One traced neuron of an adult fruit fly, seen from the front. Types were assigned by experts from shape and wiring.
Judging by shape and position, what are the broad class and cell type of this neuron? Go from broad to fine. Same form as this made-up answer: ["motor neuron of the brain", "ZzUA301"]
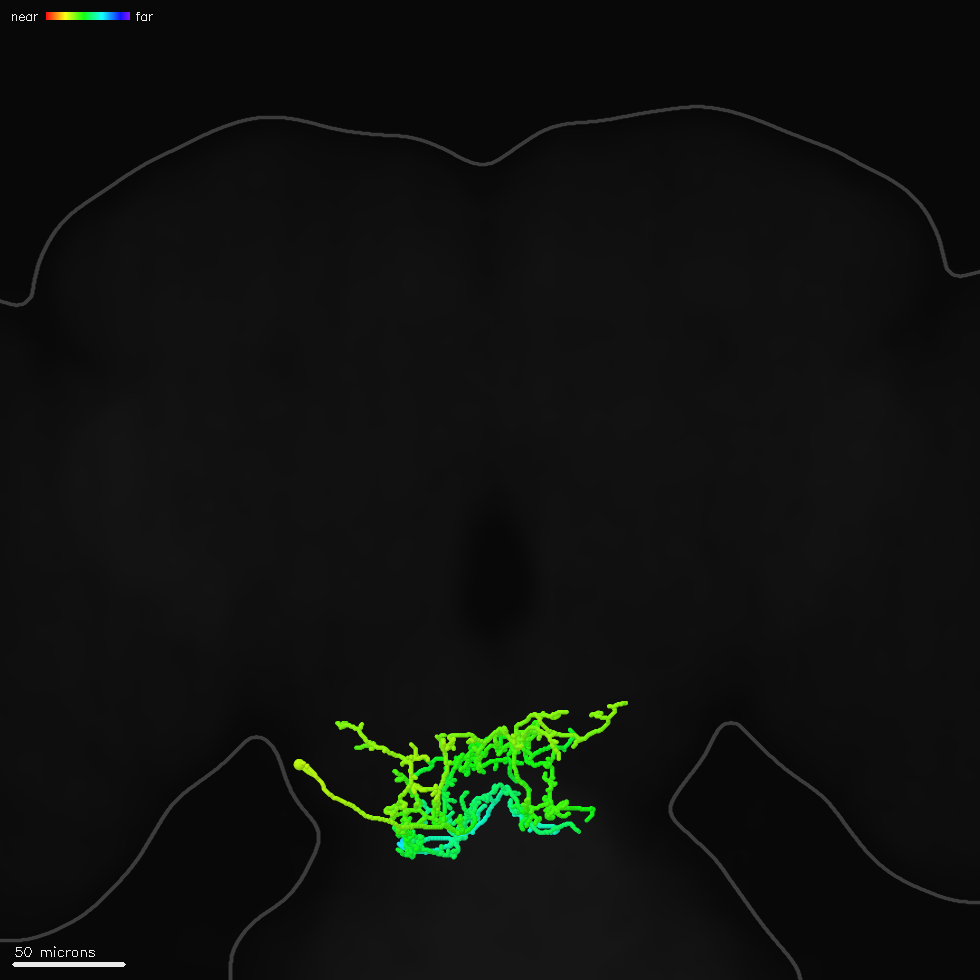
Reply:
["central-brain intrinsic neuron", "GNG456"]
